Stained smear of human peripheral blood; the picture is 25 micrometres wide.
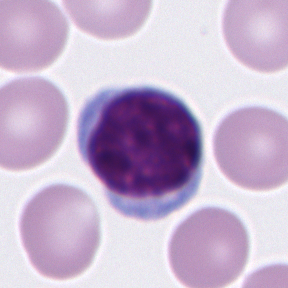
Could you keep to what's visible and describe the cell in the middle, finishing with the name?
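Set beside a red cell lying whole in the picture, this cell is about 1.5 times as wide. Its nucleus is round in outline, about 10 micrometres across, and fills about 70% of the cell's area. The nucleus sits off-centre, toward the upper right, and the rim of pale blue cytoplasm is widest below it. The chromatin is dark purple and coarsely clumped. This is a typical lymphocyte.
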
